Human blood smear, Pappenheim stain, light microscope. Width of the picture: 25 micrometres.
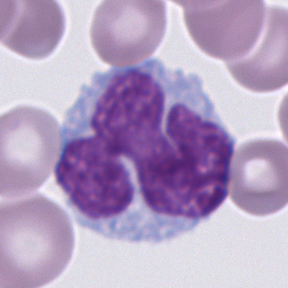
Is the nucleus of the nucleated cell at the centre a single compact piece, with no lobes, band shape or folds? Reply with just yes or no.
No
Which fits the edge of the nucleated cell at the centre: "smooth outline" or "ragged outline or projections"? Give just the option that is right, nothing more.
Ragged outline or projections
